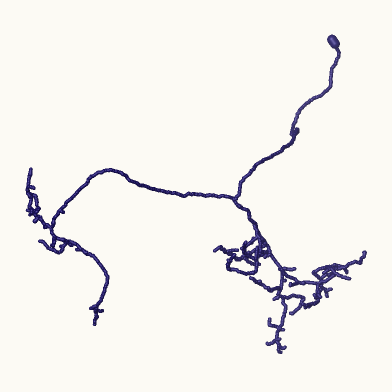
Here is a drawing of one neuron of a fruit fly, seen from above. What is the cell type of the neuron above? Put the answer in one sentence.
The cell type is CB1337.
